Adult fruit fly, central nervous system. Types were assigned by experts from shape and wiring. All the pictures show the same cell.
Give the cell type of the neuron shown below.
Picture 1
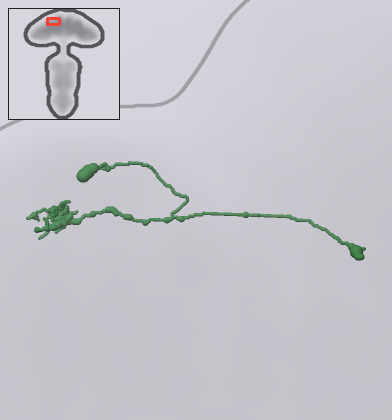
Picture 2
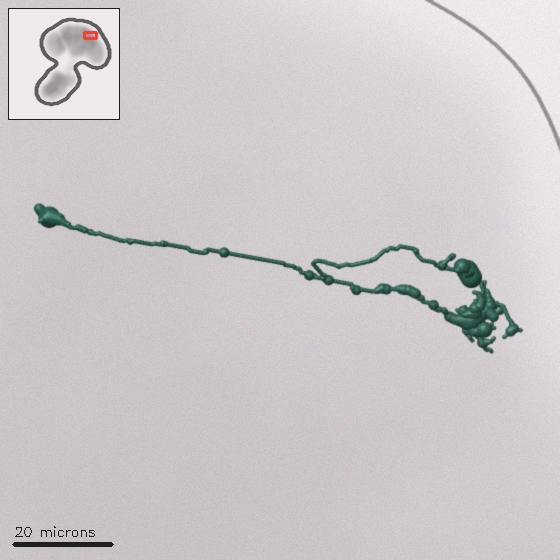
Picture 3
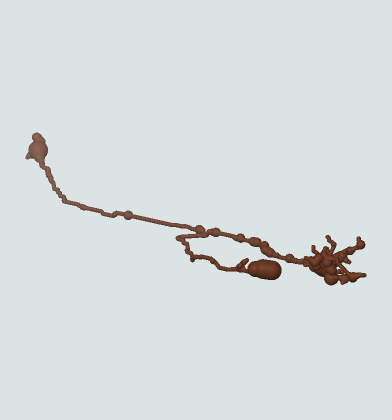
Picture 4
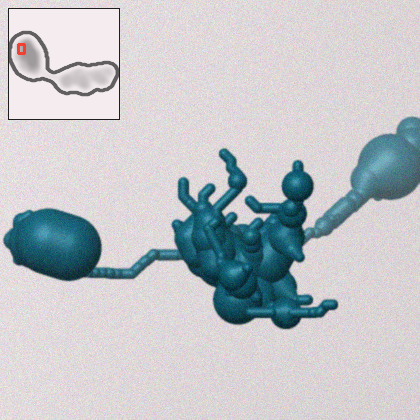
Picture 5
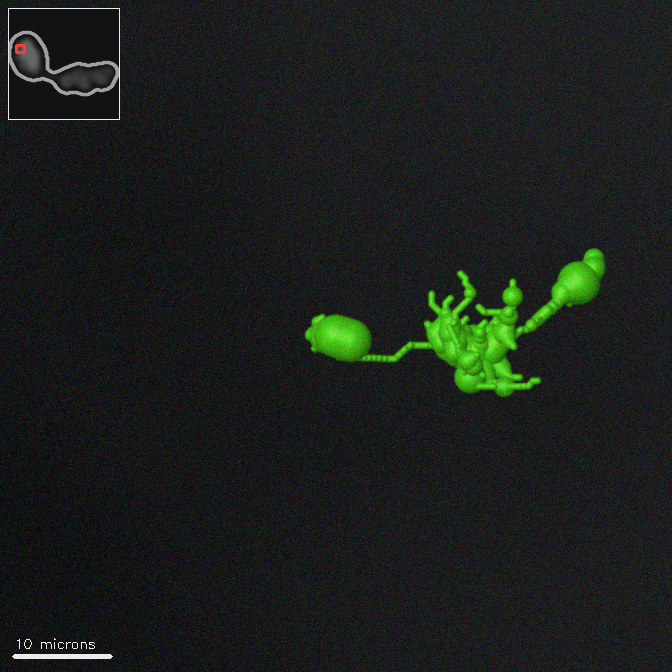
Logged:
TuBu07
